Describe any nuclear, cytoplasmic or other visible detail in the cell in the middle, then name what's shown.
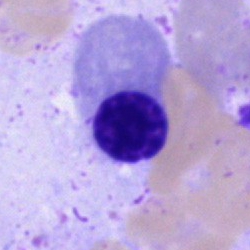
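Abundant cytoplasm takes up more of this cell than the nucleus does. The nucleus sits at the lower edge, with most of the cytoplasm above it. No distinct granules are seen in the cytoplasm. The outline is smooth, without surface projections. The cell is an erythroblast.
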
